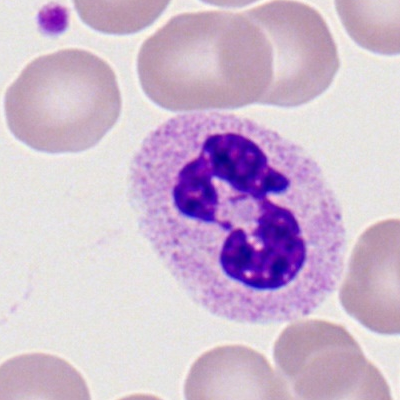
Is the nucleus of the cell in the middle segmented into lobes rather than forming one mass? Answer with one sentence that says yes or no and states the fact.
Yes, this cell has a nucleus made up of distinct lobes or segments.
